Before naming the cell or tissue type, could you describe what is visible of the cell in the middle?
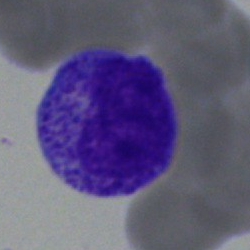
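Notice first the round outline, and how the cell as a whole stains deep blue-purple. A dark purple nuclear mass fills its right part, and along the left edge runs a crescent-shaped paler zone. What you are looking at is a promyelocyte.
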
